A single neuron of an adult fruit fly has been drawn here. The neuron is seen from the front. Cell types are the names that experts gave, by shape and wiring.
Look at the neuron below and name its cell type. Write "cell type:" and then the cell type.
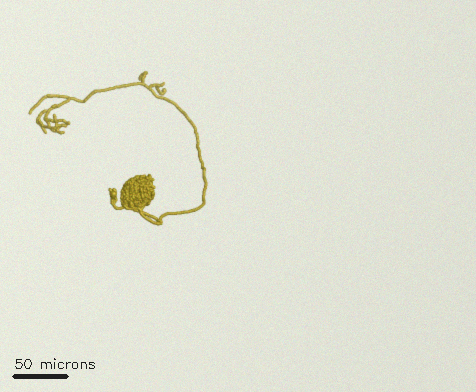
cell type: DA1_lPN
